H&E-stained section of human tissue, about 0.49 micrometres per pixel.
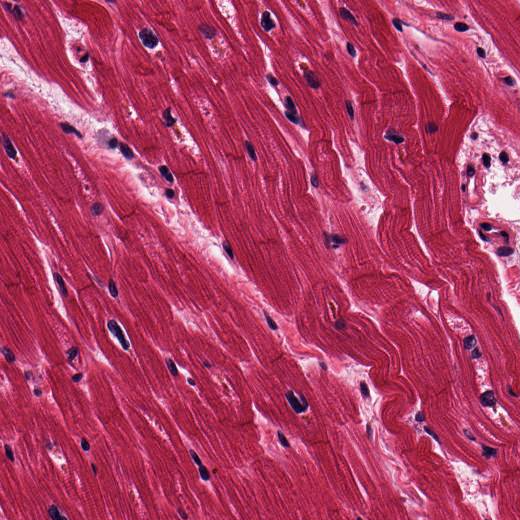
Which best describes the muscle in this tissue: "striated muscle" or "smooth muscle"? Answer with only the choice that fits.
Striated muscle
